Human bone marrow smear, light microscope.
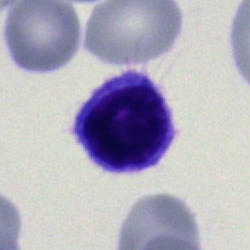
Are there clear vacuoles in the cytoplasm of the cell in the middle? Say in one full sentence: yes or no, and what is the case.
No, the cell's cytoplasm contains no vacuoles.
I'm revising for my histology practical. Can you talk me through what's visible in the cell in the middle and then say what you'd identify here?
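Roughly round, this one, though the edges are slightly angular and uneven, with fine short projections sticking out. Dense, very dark purple chromatin, and only a very thin rim of cytoplasm around the nucleus. It's a lymphocyte.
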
